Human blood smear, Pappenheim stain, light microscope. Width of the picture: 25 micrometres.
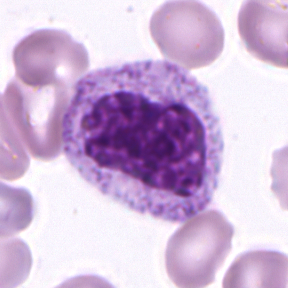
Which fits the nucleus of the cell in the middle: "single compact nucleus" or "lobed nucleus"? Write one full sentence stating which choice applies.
The nucleus is neither lobed nor band-shaped but one compact round, oval or kidney-shaped mass.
